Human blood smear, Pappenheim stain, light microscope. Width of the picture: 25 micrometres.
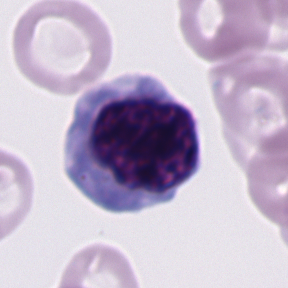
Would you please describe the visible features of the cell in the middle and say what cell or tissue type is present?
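A single rounded mass without lobes forms the nucleus, and its chromatin is dark purple and coarsely clumped. The nucleus, about 10 by 8 micrometres, lies toward the right of the cell and fills about 60% of its area. The cell measures about 12 micrometres across. Its cytoplasm is pale greyish blue, with the rim widest on the left side. The cell in the middle is a normoblast.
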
